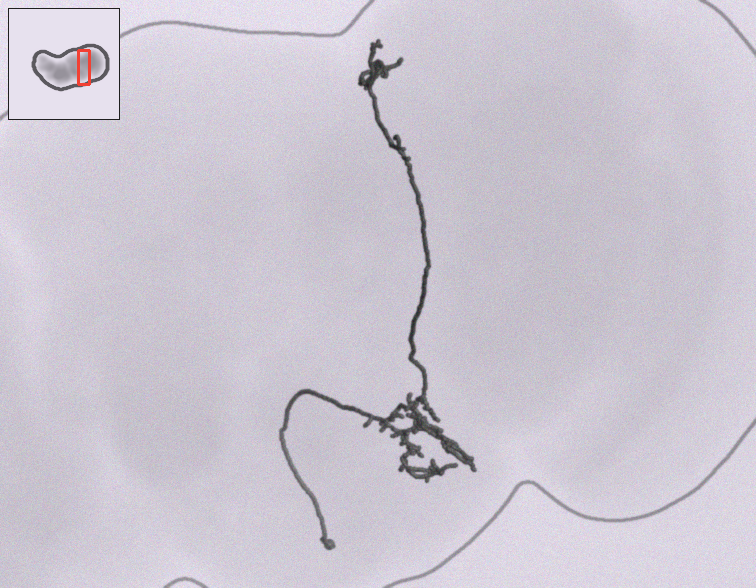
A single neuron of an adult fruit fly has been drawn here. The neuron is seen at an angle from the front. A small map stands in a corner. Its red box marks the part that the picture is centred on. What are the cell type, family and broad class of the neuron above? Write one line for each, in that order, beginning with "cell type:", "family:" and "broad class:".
cell type: PRW037
family: hemilineage LB5
broad class: central-brain intrinsic neuron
